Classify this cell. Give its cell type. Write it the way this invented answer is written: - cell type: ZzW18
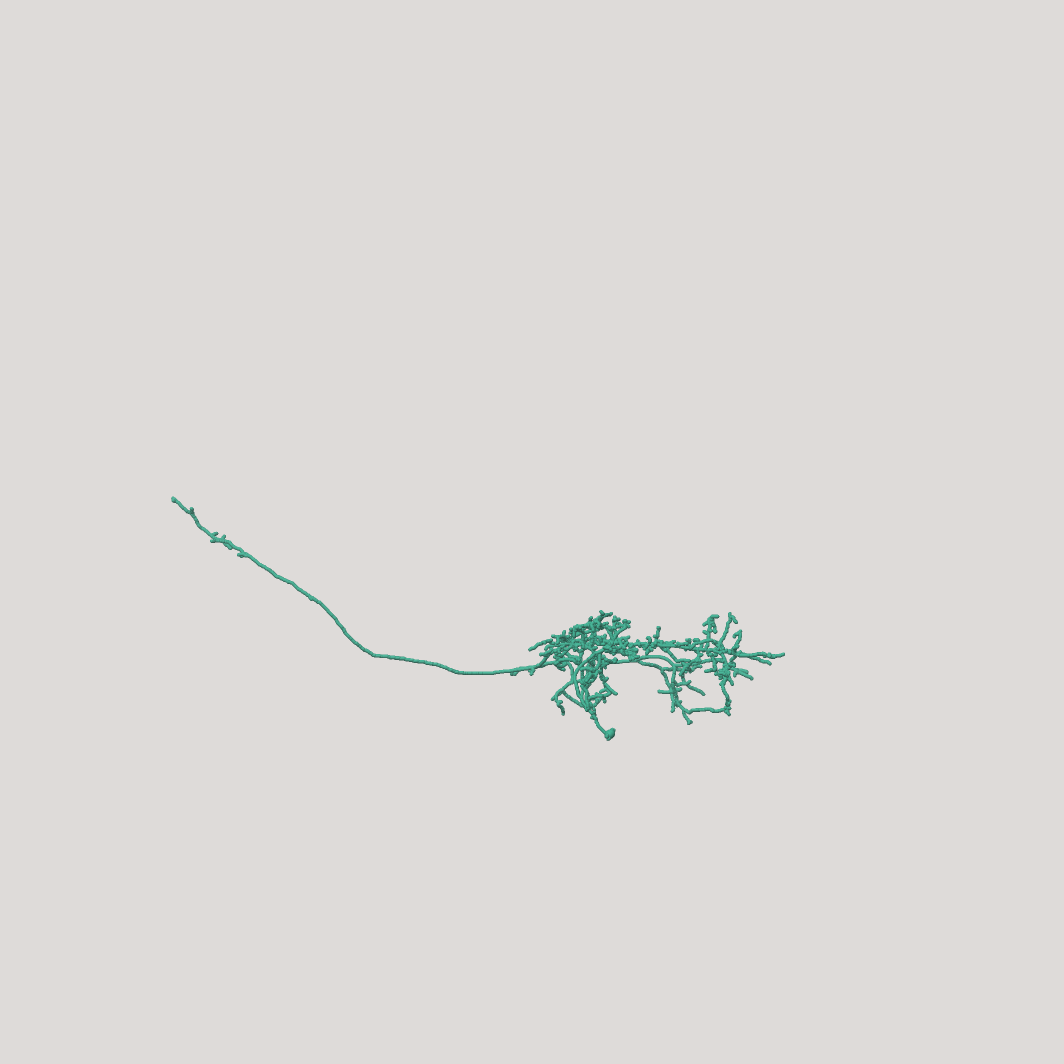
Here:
- cell type: ANXXX023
